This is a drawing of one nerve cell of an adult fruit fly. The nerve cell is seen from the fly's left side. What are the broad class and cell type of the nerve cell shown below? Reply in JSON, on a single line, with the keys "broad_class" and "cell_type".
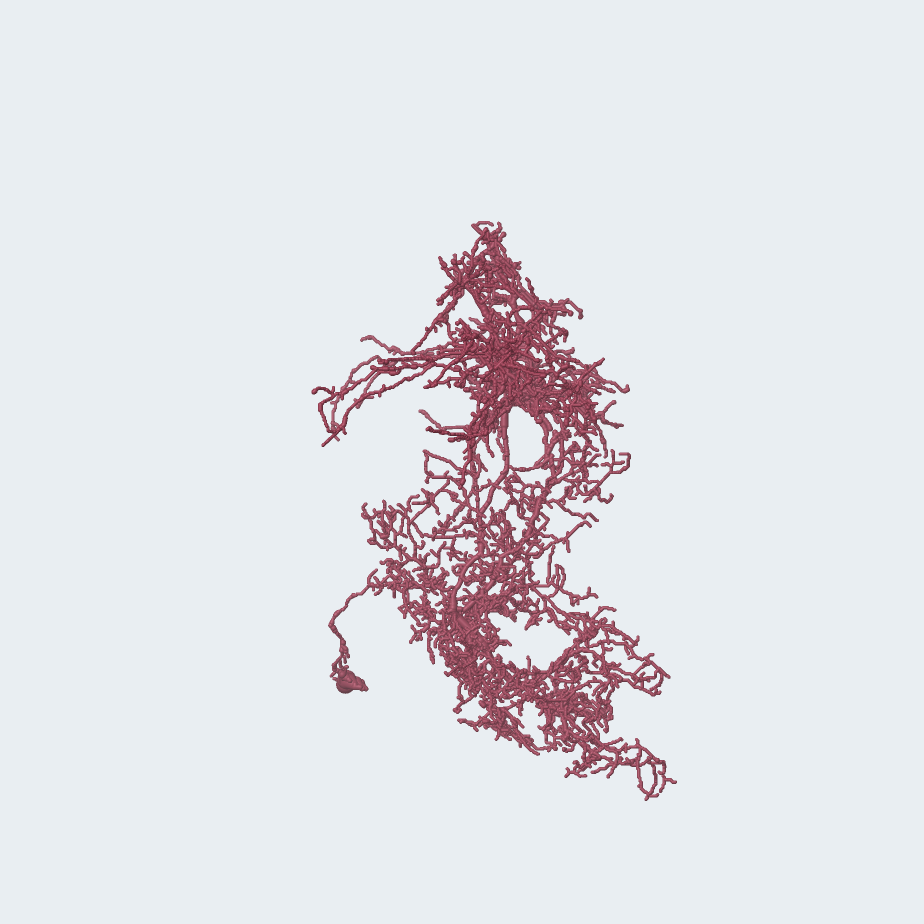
{"broad_class": "central-brain intrinsic neuron", "cell_type": "CL366"}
